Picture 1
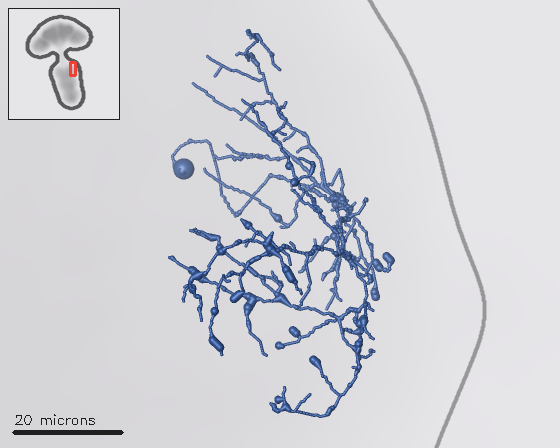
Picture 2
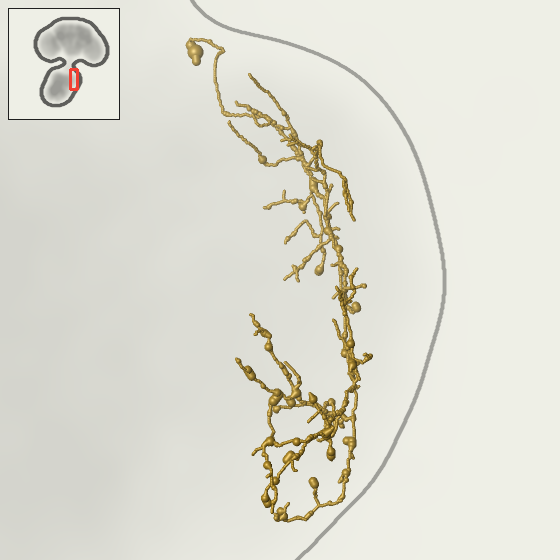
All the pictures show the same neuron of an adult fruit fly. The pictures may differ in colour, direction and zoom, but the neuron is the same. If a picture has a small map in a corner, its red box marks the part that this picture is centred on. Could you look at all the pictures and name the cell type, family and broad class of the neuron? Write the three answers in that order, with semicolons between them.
IN19A073; hemilineage 19A; nerve-cord intrinsic neuron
